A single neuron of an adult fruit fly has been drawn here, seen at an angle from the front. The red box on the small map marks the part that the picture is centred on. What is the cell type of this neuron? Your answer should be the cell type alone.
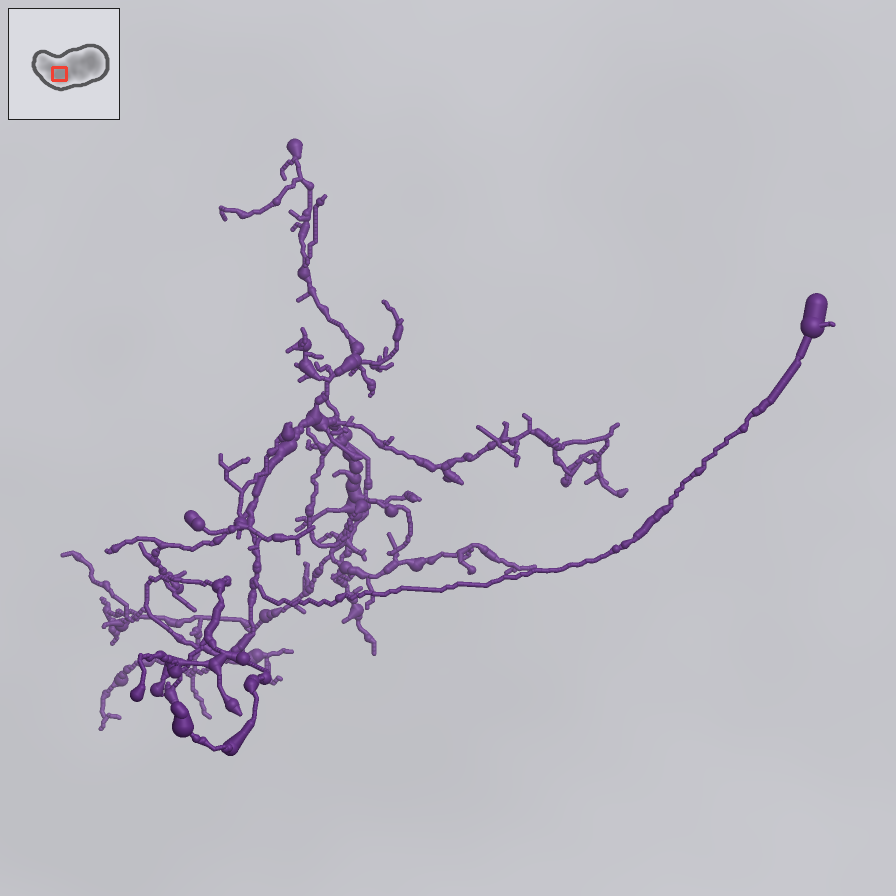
IN09A041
